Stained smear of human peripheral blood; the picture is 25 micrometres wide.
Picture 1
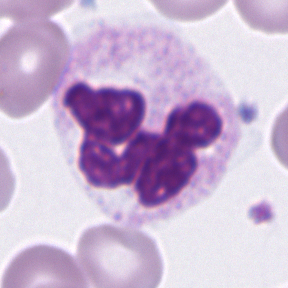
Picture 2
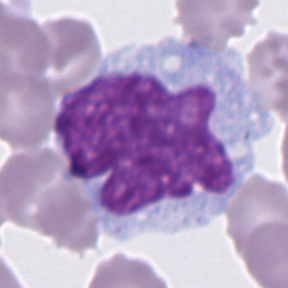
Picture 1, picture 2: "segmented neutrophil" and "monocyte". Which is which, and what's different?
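Segmented neutrophil → picture 1; monocyte → picture 2. Nucleus. Neutrophil: split into several separate lobes, chromatin dark purple and coarsely clumped. Monocyte: irregular, with several folds and indentations in its outline.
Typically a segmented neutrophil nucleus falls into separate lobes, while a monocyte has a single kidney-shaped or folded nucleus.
Cytoplasm. Neutrophil: plentiful, pale pinkish-lilac, fine small pinkish-violet granules throughout, no vacuoles. Monocyte: abundant, pale greyish-blue, many small clear vacuoles, no coarse coloured granules.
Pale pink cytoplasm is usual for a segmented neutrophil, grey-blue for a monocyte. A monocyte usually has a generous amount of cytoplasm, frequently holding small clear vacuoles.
Edge. Neutrophil: roughly round and smooth. Monocyte: irregular and slightly ruffled, with red cells lying against it on left and right.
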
